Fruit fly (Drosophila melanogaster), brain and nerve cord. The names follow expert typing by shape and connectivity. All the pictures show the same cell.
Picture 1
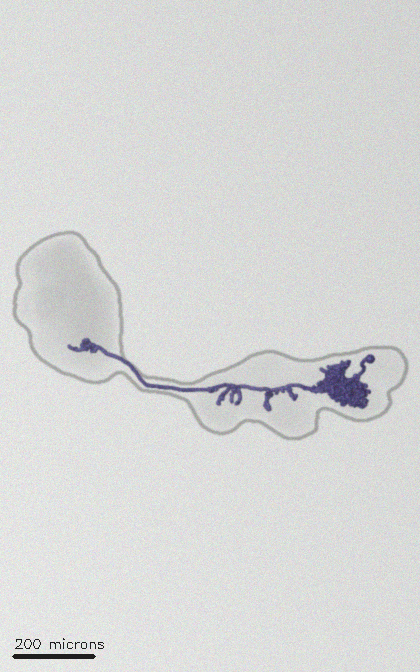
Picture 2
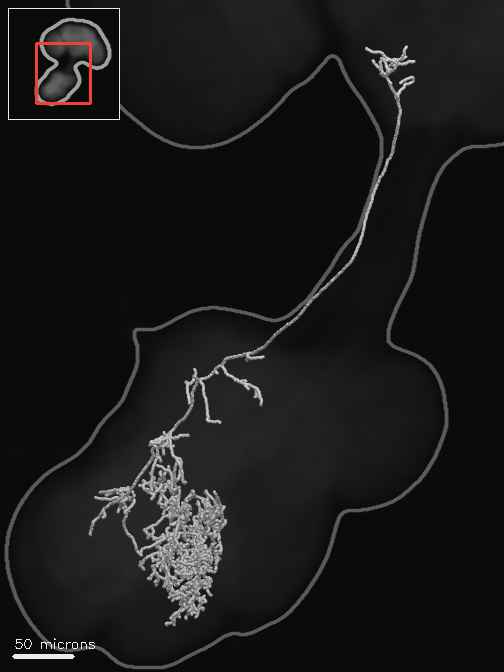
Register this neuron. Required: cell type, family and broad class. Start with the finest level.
AN19B010; hemilineage 19B; ascending neuron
